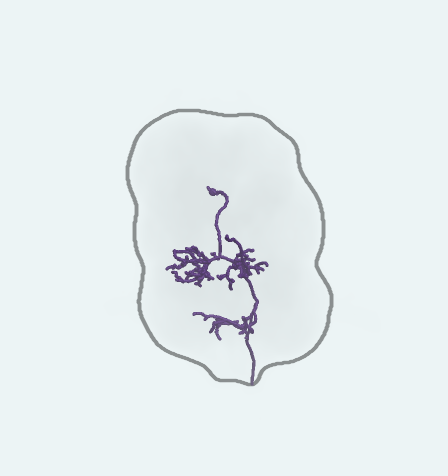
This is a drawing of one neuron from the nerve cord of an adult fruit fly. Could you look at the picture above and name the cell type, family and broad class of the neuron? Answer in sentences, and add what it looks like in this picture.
It is of cell type AN06B042. Its family is hemilineage 06B. This is an ascending neuron. In this view it is taller than it is wide.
